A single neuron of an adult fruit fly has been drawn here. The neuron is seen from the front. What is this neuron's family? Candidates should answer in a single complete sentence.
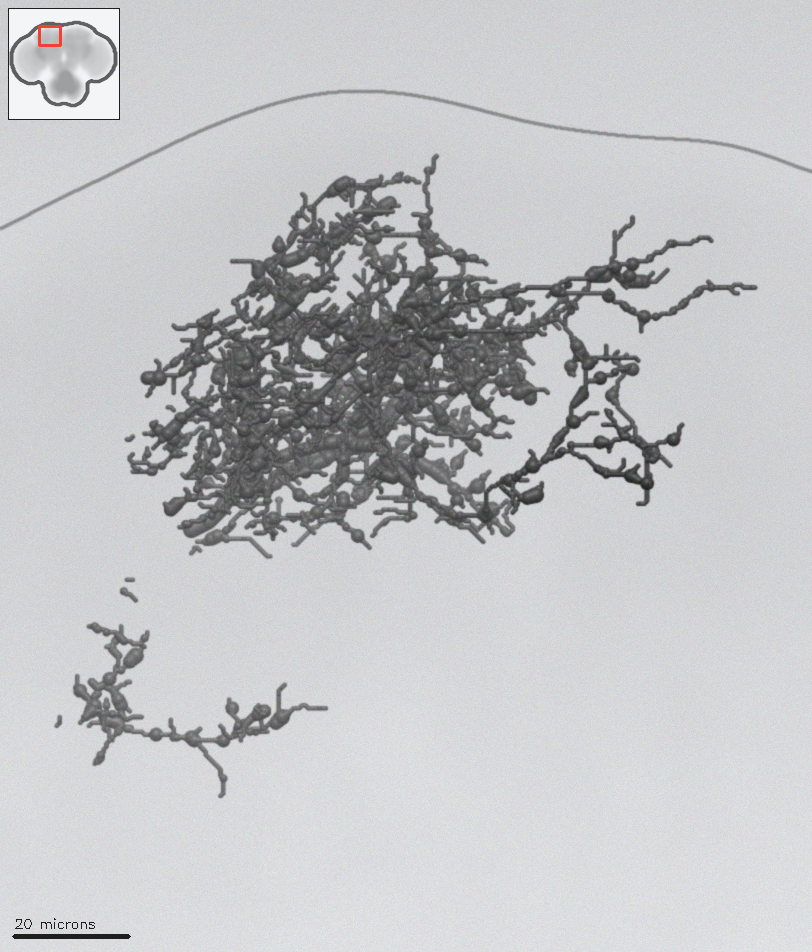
This neuron is categorized under the family LHCENT.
